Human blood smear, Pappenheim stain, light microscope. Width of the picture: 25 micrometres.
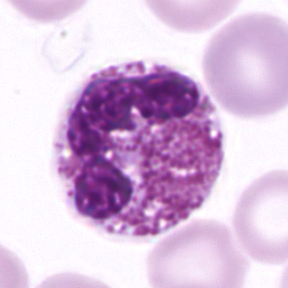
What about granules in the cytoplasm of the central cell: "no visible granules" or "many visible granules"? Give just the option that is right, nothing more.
Many visible granules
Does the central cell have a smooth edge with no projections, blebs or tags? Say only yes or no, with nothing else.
Yes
